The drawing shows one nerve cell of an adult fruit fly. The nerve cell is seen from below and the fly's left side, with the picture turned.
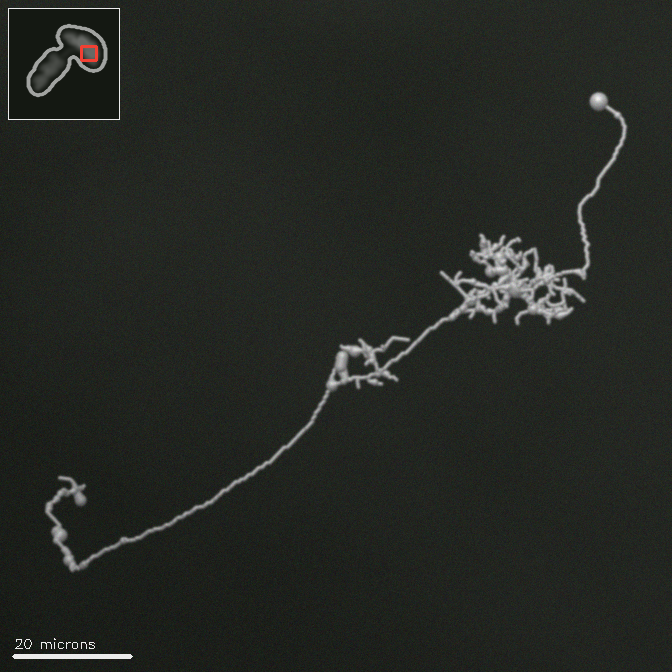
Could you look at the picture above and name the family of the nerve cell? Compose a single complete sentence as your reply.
This nerve cell falls within the family Tm.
